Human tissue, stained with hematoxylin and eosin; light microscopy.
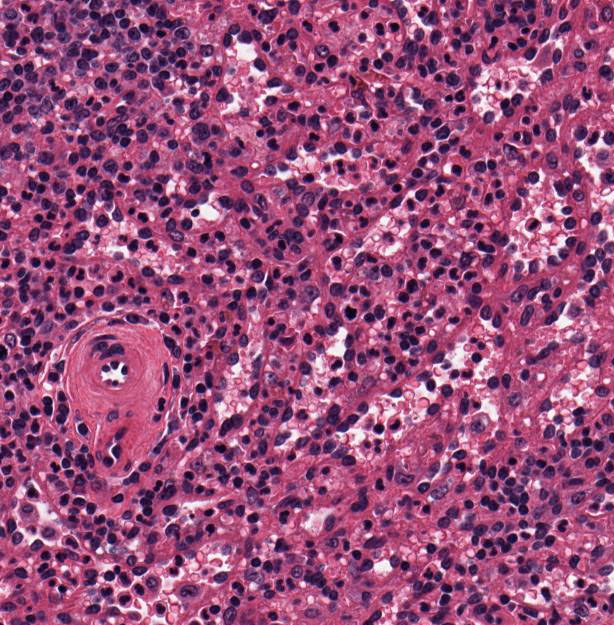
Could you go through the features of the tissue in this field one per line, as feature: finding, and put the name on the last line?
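Pattern: dense, diffuse sheet of cells
Absent: glands, tubules, epithelium
Vessel: small, left middle; thick wall in concentric pink layers, narrow lumen
Main cells: small lymphocytes, round dark nuclei, scant cytoplasm
Other cells: larger, scattered; paler oval nuclei, more pink cytoplasm
Name: spleen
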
